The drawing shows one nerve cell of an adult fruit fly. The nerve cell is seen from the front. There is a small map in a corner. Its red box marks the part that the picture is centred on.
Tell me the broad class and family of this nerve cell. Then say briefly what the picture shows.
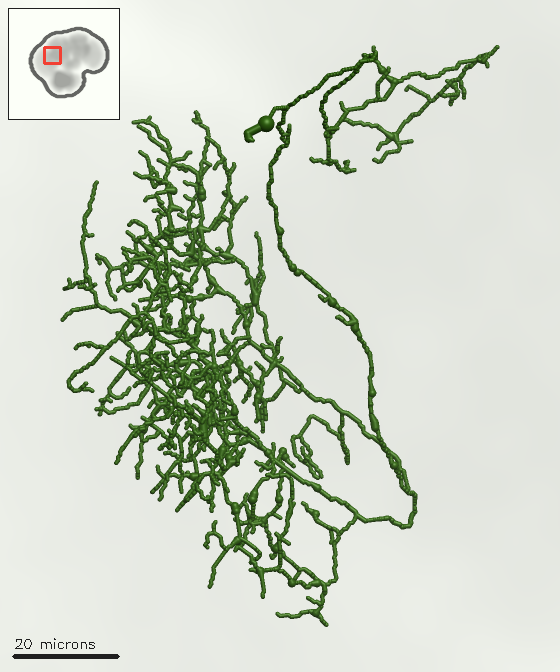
Its broad class is visual projection neuron. The family is hemilineage SLPav1_medial. Its cell body lies at the top of the picture. From top to bottom in the picture it spans about 110 microns. More than a hundred branch ends can be seen.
